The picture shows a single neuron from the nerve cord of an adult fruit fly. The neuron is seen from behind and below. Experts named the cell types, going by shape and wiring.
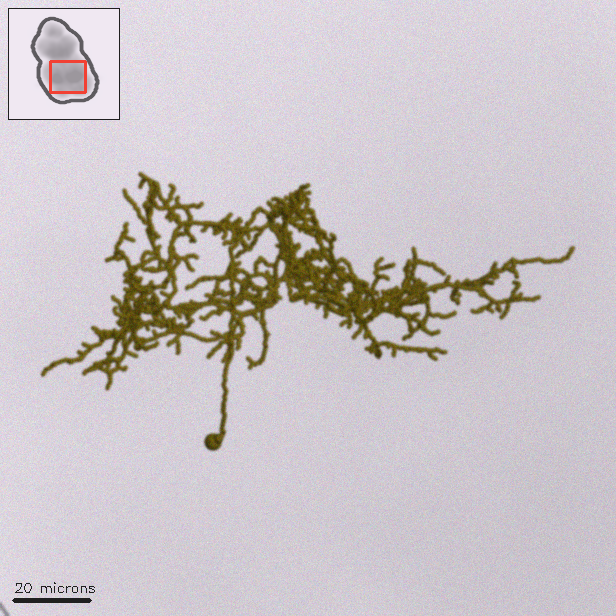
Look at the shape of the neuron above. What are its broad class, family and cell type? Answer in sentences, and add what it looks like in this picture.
This is a nerve-cord intrinsic neuron. Its family is hemilineage 00A. The cell type is IN00A031. From left to right in the picture it spans about 140 microns. More than a hundred branch ends can be seen.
